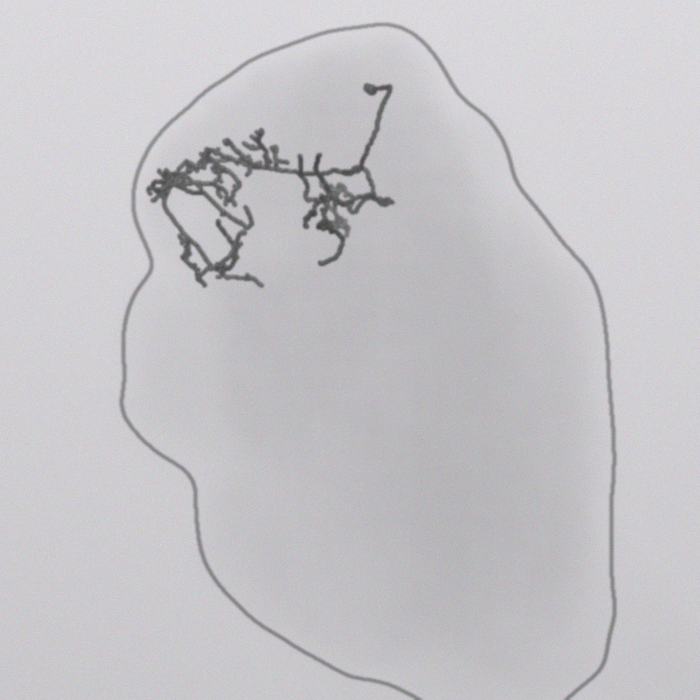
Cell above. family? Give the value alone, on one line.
hemilineage SMPp&v1_posterior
